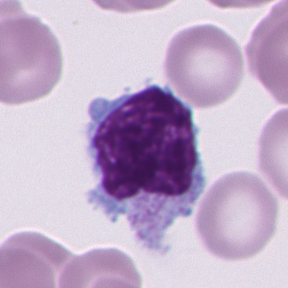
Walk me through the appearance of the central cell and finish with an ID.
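The nucleus shows a shallow notch in its lower border, and its chromatin is dark purple and coarsely clumped. Most of the cytoplasm lies below the nucleus, with fine lilac granules scattered through it. This is a typical lymphocyte.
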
